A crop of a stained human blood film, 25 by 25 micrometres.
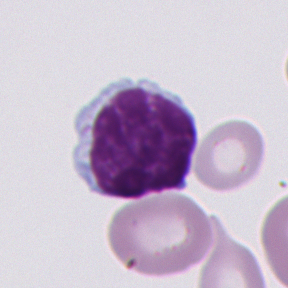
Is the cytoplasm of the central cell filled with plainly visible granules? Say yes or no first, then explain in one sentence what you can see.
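No. The cytoplasm shows no granules.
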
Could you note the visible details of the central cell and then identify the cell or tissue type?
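Start with the nucleus: it sits off-centre, towards the right of the cell, and is round in outline. It takes up about 80% of the cell's area. Now look closely at the chromatin, which is dark purple and coarsely clumped, with paler streaks running between the clumps. Around it, the cytoplasm is a pale greyish blue. Follow its border and you will see it bulge into small ruffled lobes instead of running as a smooth line. The whole cell measures about 11 micrometres across. This is a typical lymphocyte.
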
